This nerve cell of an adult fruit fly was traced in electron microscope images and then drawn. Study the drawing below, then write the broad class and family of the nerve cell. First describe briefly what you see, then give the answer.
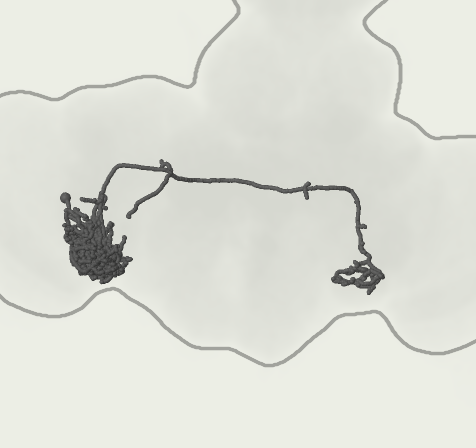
The cell body can be seen on the left of the picture. In this view it is wider than it is tall. It is a central-brain intrinsic neuron. The family is hemilineage VLPl2_medial.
